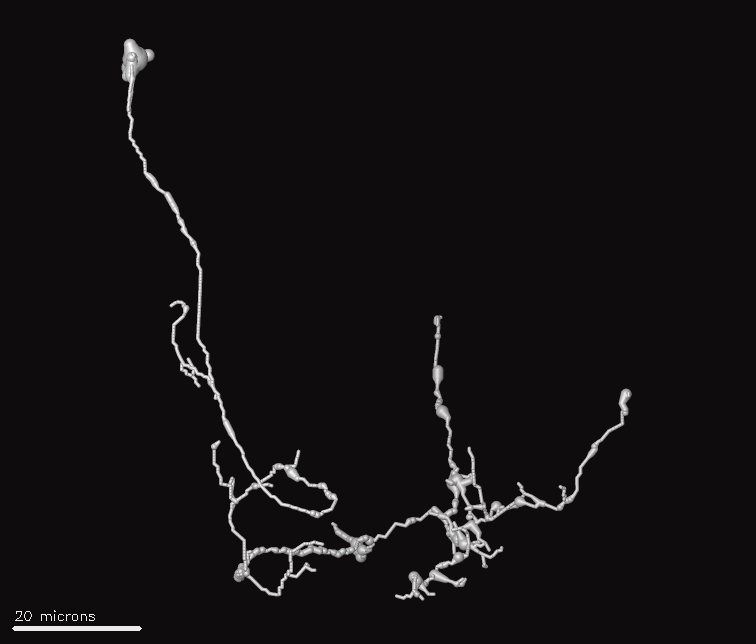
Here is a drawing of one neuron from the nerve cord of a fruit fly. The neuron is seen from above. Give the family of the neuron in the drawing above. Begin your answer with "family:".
family: hemilineage 19A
